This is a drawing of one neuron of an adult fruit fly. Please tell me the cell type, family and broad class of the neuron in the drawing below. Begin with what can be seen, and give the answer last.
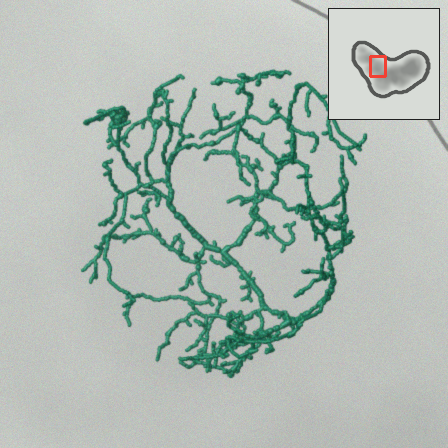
The picture shows dozens of branch ends. In this view it is about as wide as it is tall. It is of cell type IN03A060. The family is hemilineage 03A. Its broad class is nerve-cord intrinsic neuron.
